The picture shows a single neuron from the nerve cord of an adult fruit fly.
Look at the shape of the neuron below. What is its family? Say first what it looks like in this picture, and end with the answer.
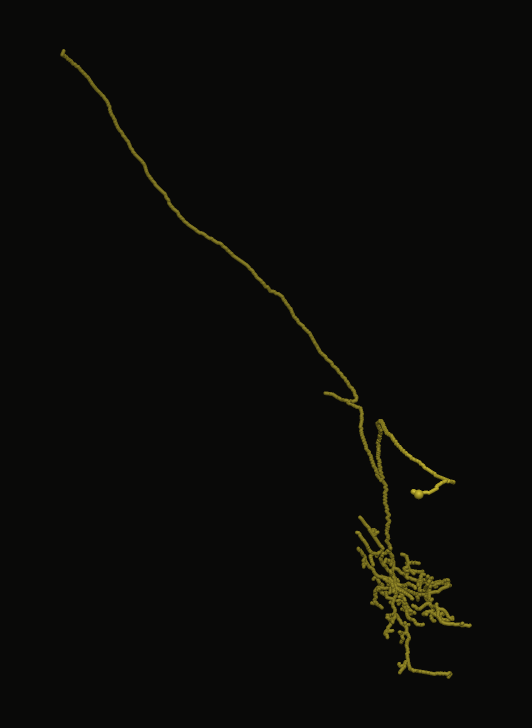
As drawn here it is taller than it is wide. It is a nerve-cord intrinsic neuron. Its family is hemilineage 23B.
